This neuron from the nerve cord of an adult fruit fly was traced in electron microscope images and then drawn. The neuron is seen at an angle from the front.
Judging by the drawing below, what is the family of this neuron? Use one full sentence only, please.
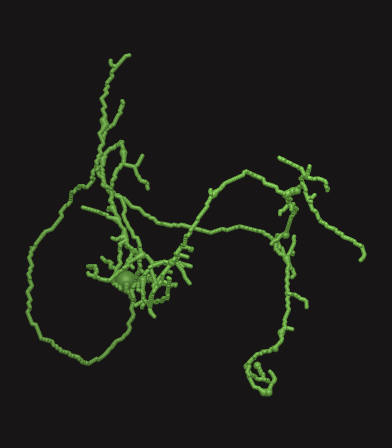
It is family hemilineage 20A.22A that this neuron belongs to.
